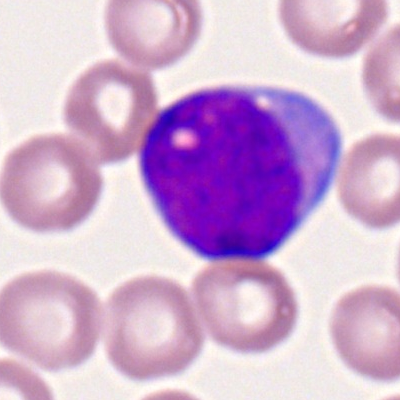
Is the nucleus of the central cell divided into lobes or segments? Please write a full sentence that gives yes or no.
No, the nucleus of the cell is a single undivided, compact round, oval or kidney-shaped mass.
